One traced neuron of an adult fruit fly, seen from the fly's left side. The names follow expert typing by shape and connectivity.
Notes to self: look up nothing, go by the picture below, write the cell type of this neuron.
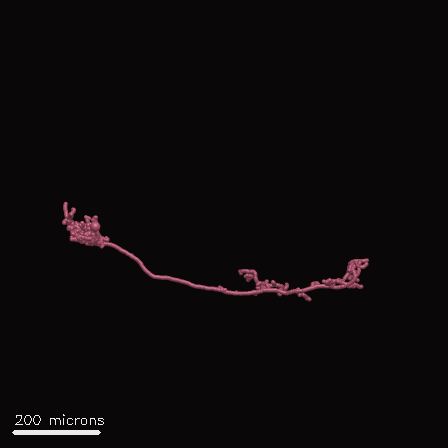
DNg45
